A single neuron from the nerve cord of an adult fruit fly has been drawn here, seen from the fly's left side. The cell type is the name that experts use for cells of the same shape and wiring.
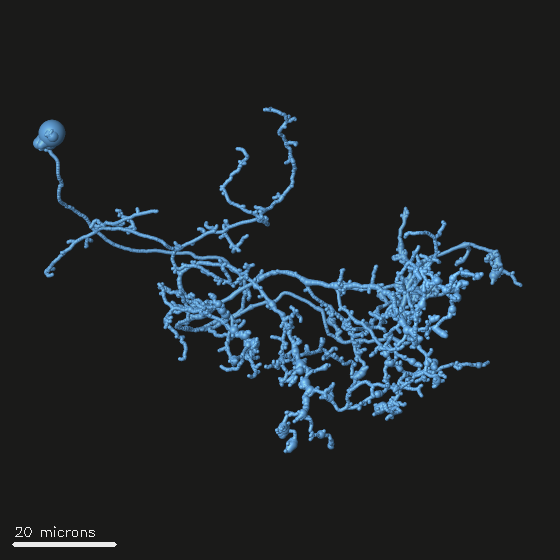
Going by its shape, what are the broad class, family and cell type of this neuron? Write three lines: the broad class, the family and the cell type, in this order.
nerve-cord intrinsic neuron
hemilineage 09A
IN09A026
